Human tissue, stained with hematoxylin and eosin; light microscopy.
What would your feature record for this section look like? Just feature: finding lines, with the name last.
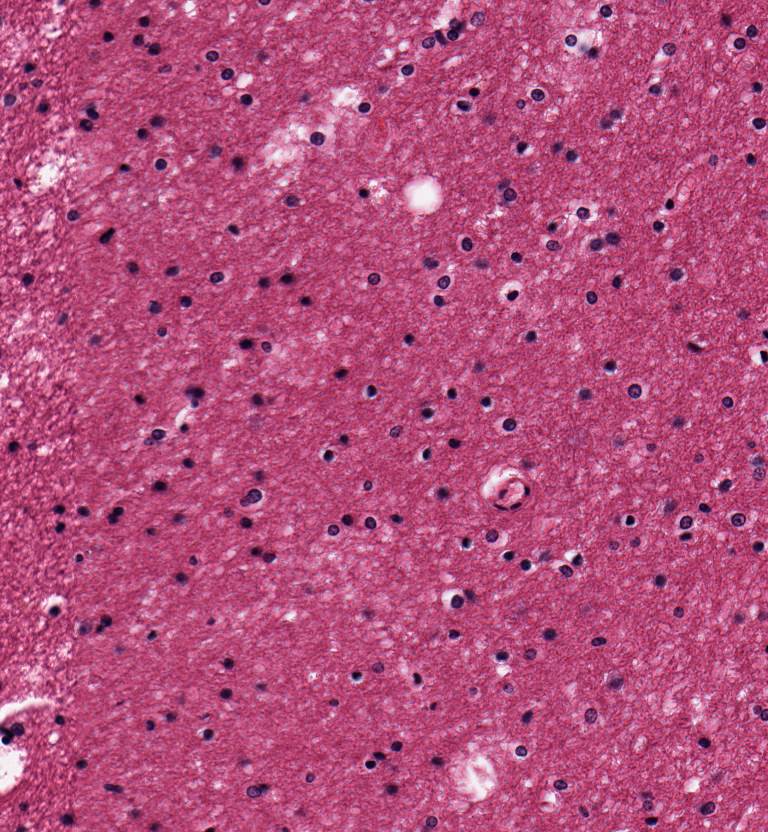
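Nuclei: small, round, dark, scattered singly and fairly evenly
Halo: narrow and clear, around many nuclei
Vessel: small, round, thin-walled, just right of centre
Background: pink, interrupted by pale, finely vacuolated patches
Patch distribution: mainly upper and left parts
Section: cerebral cortex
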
